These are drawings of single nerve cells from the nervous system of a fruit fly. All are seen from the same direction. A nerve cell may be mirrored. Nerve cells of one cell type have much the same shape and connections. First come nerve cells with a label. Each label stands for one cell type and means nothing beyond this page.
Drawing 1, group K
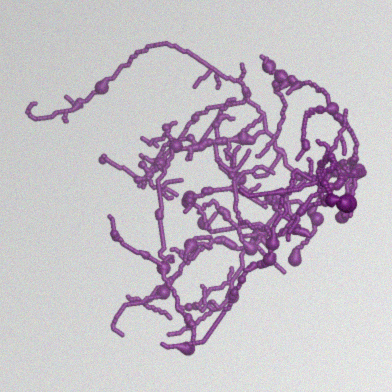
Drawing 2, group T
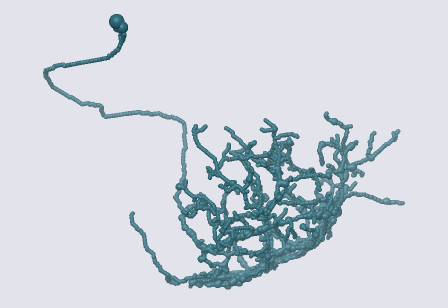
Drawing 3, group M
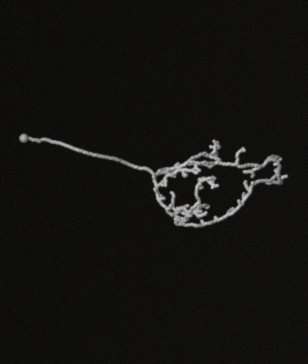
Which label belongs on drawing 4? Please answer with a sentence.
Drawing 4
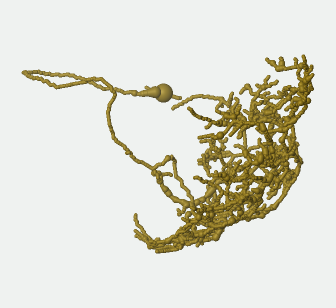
It belongs to group T.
